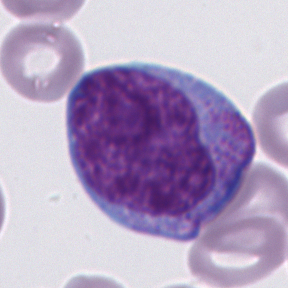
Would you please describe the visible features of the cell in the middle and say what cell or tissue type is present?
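Features observed: a smooth oval outline without surface projections; a nucleus filling most of the cell and lying toward the left, with a shallow notch on its right side; and cytoplasm with no visible vacuoles. Answer: promyelocyte.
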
